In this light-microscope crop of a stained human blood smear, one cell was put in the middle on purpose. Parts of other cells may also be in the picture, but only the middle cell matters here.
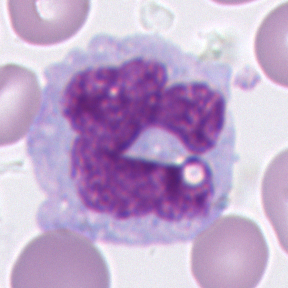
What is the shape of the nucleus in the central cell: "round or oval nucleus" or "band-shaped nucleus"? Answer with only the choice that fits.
Band-shaped nucleus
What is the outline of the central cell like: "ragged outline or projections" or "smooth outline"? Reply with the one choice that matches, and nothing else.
Ragged outline or projections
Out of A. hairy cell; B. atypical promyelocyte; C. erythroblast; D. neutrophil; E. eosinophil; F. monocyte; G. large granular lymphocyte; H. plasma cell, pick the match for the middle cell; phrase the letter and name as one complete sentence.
As the central cell is a monocyte, option F is correct.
